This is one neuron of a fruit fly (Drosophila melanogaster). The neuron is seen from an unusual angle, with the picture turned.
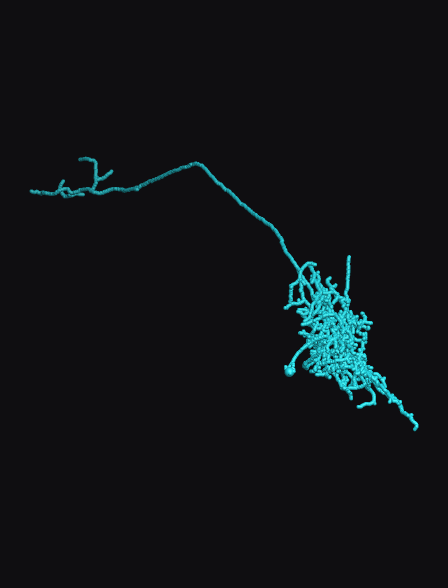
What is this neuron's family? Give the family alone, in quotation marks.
"hemilineage 11B"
